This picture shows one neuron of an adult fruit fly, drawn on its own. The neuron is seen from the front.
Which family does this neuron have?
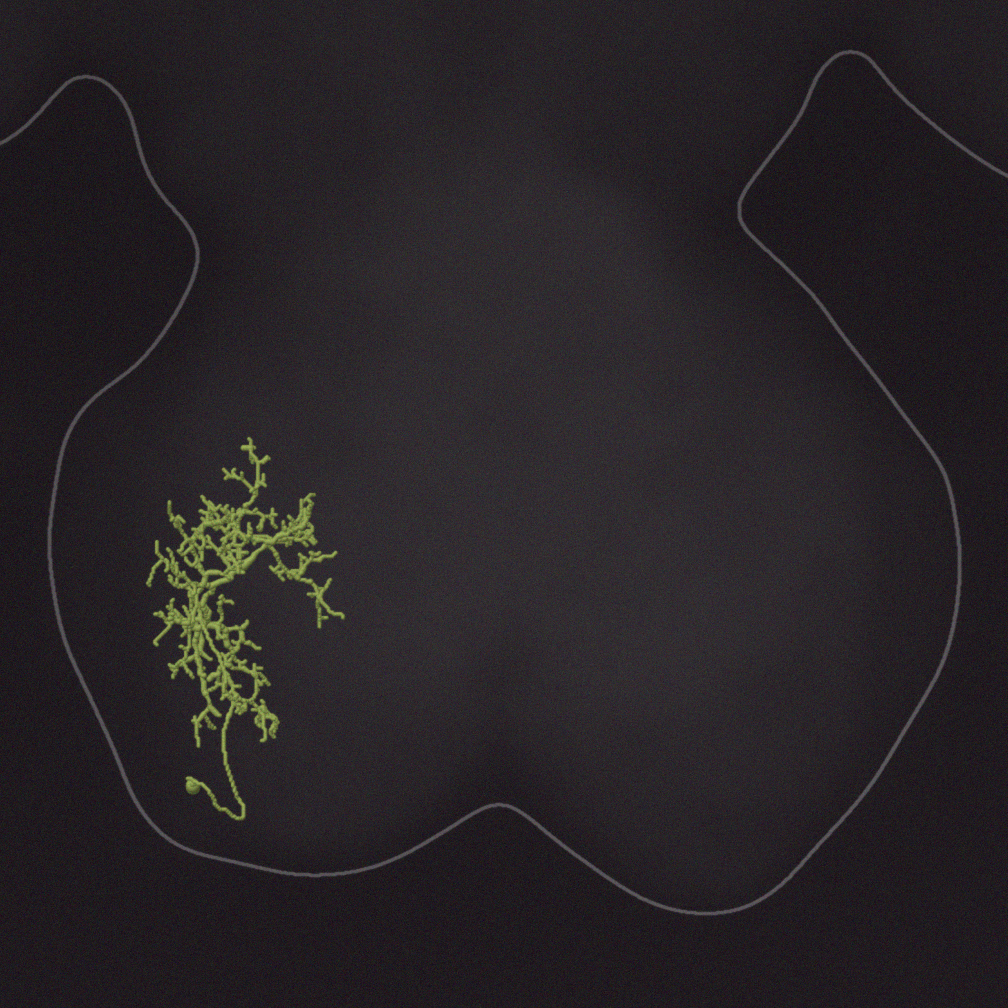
hemilineage 13A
